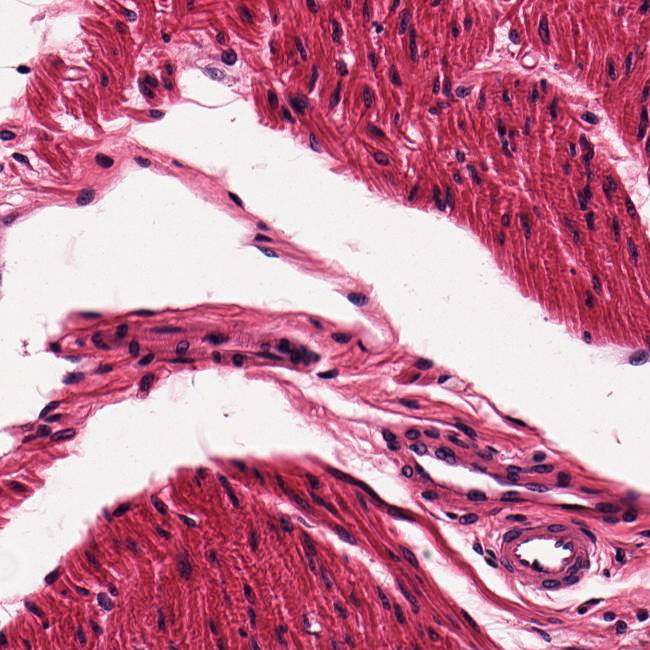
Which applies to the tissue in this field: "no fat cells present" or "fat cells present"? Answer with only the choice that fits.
No fat cells present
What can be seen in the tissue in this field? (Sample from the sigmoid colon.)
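Two large bundles of pink muscle fibres fill the upper right and lower left of the field. In the upper right bundle, the fibres run diagonally from upper left toward lower right. Their cytoplasm is stained a deep pink. Near the lower right, a small vessel with a round, open lumen lies in the connective tissue.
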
